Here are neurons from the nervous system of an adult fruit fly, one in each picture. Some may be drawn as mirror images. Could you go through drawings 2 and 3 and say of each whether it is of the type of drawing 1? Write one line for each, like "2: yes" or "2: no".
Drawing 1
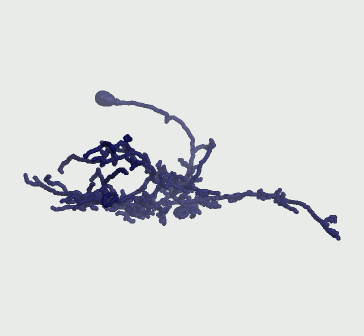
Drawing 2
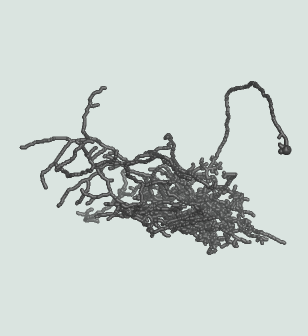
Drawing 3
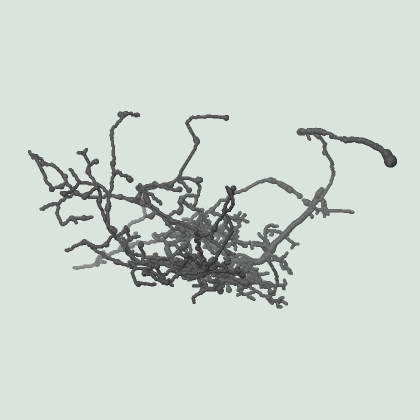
2: yes
3: yes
